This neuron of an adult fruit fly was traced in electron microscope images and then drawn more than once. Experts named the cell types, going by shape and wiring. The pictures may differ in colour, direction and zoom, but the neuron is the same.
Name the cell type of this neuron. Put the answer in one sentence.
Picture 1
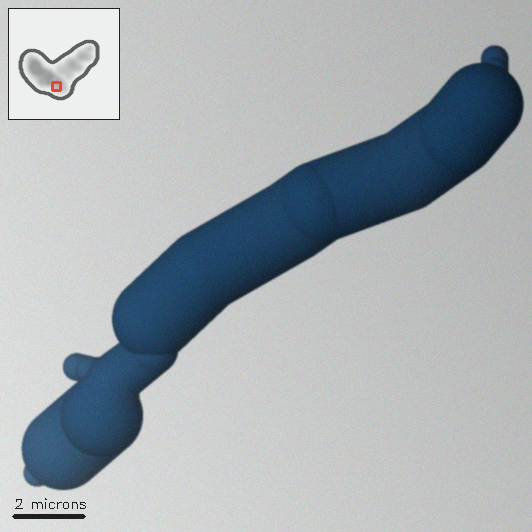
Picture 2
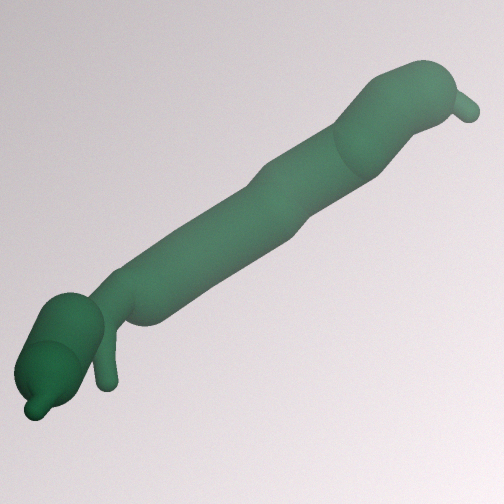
The cell type is R1-R6.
